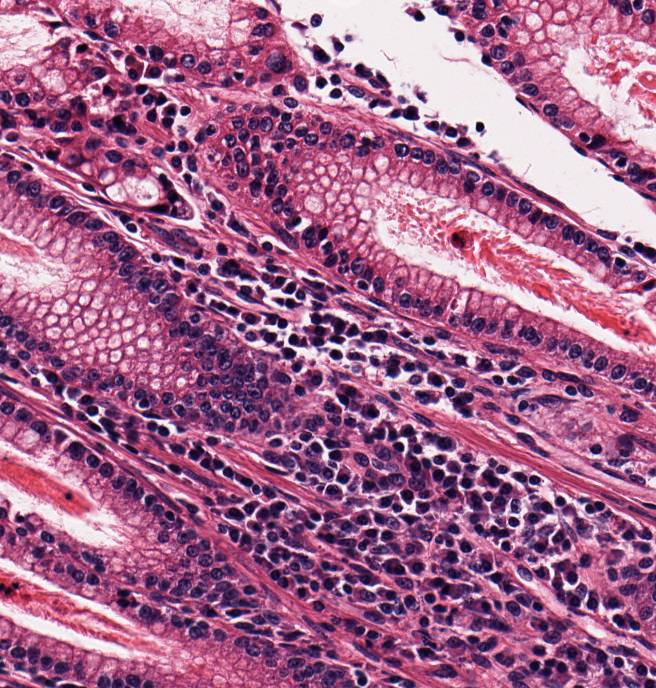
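Stomach. The glands are lined by a single layer of tall columnar cells whose apical cytoplasm is pale, finely vacuolated and filled with mucin. Their nuclei are dark, oval and sit toward the cell base. At top right, a white empty space holds a few scattered detached cells. No fat cells are present anywhere in the field.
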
